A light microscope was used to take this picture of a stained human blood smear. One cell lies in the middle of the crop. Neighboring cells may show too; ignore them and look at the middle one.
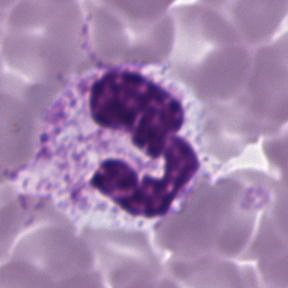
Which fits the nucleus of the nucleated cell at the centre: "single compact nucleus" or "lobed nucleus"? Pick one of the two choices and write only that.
Lobed nucleus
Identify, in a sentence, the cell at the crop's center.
The cell shown in the center of this light-microscope crop is a segmented neutrophil.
